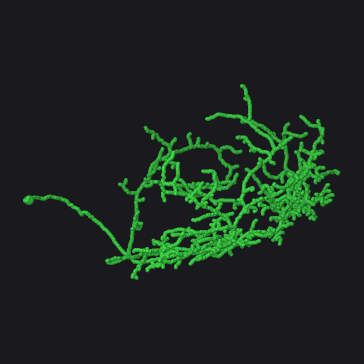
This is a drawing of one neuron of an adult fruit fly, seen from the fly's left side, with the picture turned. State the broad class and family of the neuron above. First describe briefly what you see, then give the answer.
The cell body can be seen on the left of the picture. The picture shows dozens of branch ends. Its broad class is nerve-cord intrinsic neuron. Its family is hemilineage 17A.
